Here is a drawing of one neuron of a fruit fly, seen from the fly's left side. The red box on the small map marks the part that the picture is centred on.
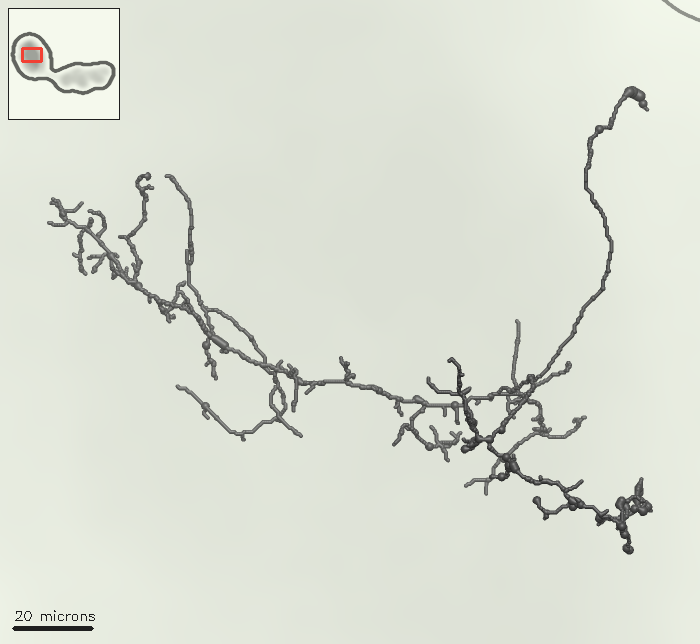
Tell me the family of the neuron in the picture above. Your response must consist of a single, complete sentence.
The neuron is part of the family known as hemilineage PSp1.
